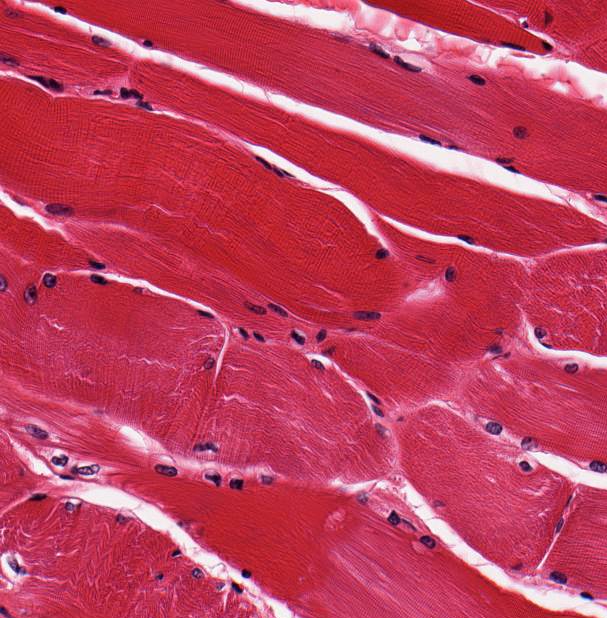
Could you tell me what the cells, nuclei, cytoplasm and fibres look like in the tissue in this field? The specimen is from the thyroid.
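You'll see fine transverse cross-striations in the fibre cytoplasm, which stains a deep pink-red with eosin. The nuclei sit at the edges of the fibres rather than in their centres. They're dark, flattened ovals, elongated along the length of the fibres.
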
